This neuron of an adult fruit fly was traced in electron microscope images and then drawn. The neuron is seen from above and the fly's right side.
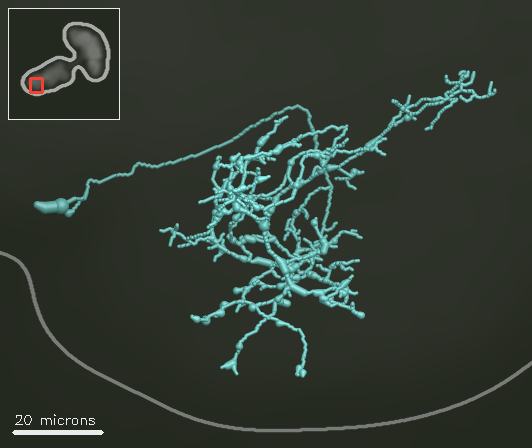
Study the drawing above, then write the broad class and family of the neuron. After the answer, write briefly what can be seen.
This is a nerve-cord intrinsic neuron. Its family is hemilineage 13B. It is in the nerve cord and does not reach the brain. The cell body is on the left of the picture. Dozens of branch ends can be seen.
